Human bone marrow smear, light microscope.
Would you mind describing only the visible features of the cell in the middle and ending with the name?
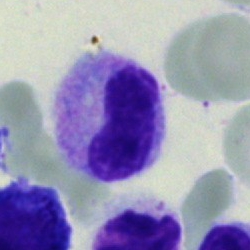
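Nucleus kidney-shaped, indentation facing left towards the cytoplasm. Nucleus placed towards right side of cell. Cytoplasm plentiful, lilac-pink. Fine pinkish-purple granules spread throughout. Name: band neutrophil.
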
